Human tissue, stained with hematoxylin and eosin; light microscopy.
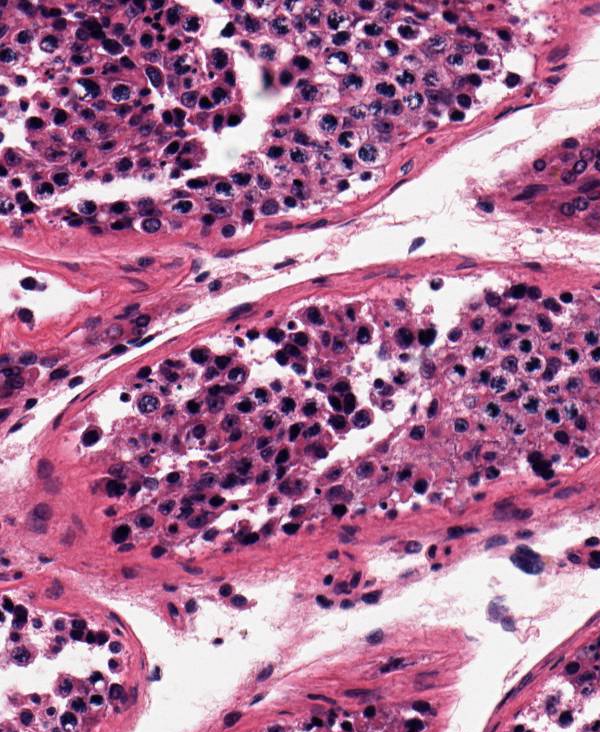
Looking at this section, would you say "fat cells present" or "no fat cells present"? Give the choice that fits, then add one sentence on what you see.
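No fat cells present. No fat cells are seen anywhere in the field.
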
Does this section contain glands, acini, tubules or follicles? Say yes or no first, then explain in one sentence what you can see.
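Yes. Many cells in the tubules have large round nuclei with coarse, clumped dark chromatin, as in primary spermatocytes.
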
